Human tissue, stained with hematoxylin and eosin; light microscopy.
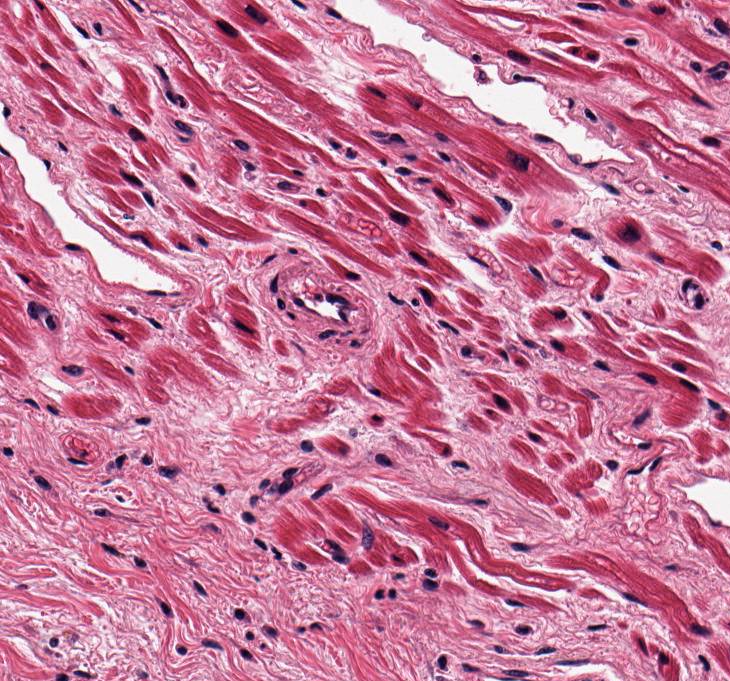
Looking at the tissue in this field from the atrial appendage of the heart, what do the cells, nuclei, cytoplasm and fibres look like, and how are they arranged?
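Nuclei sit centrally within the muscle fibres. Across the middle of the field, many fibres are cut obliquely or across, showing as short rounded profiles. Between the fibres, wavy pale pink collagen is most abundant toward the lower left. Fat cells are absent throughout.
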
